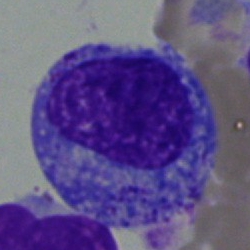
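Myelocyte, the central cell in this bone marrow smear. Its outline looks round and smooth, as far as I can tell. The nucleus seems to sit toward the top of the cell, with the cytoplasm forming a wide band beneath it. Dark purple granules appear most crowded in the lower part of that cytoplasm.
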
